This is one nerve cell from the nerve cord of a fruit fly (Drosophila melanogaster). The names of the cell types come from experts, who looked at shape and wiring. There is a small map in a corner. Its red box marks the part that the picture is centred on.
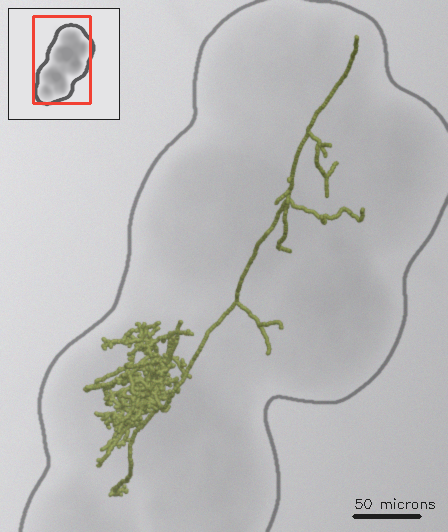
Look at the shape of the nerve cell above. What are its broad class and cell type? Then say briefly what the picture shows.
It is an ascending neuron. Its cell type is ANXXX094. From top to bottom in the picture it spans about 350 microns. As drawn here it is taller than it is wide.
